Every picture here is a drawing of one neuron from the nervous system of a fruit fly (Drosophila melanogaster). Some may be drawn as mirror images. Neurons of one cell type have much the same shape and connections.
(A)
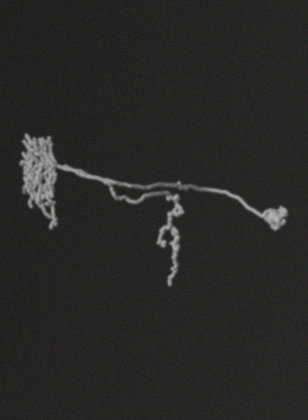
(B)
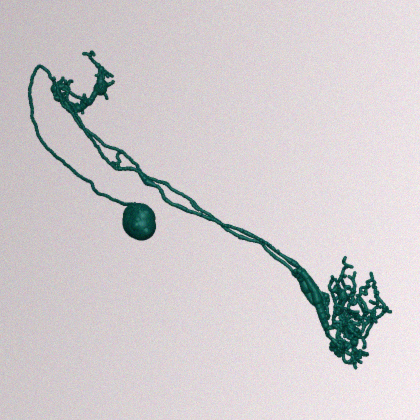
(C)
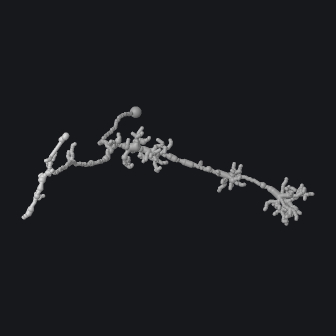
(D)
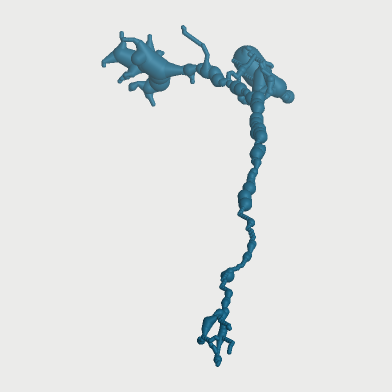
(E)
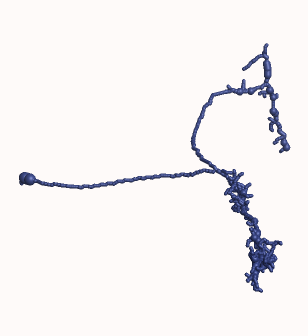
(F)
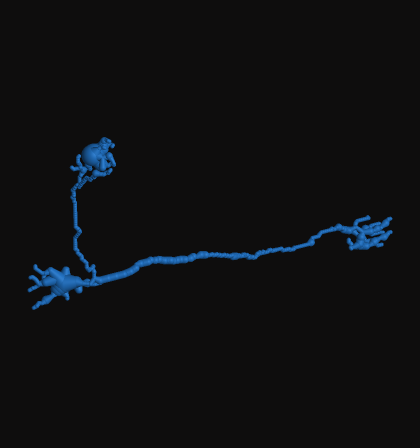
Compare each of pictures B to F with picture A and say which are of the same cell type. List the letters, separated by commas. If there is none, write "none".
none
